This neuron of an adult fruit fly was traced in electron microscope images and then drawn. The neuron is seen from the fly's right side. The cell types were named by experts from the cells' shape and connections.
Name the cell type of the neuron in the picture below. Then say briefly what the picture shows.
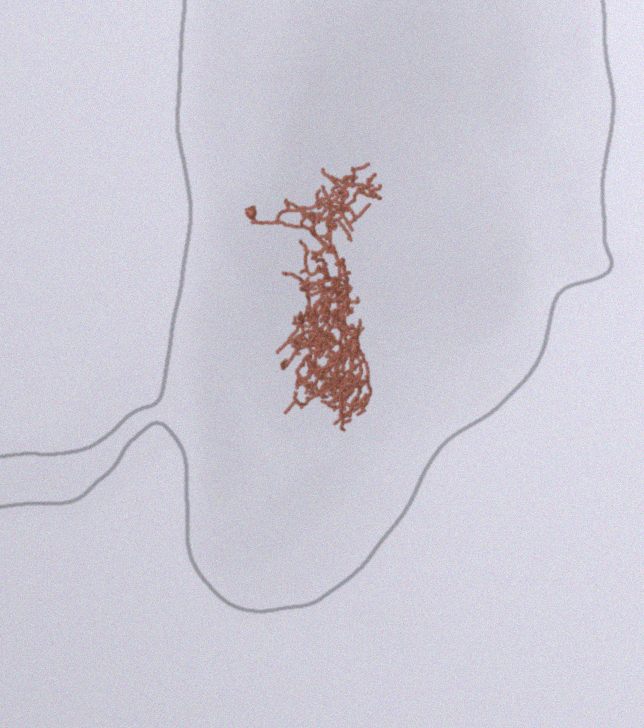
Its cell type is LT77. This is a visual projection neuron. In this view it is taller than it is wide.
